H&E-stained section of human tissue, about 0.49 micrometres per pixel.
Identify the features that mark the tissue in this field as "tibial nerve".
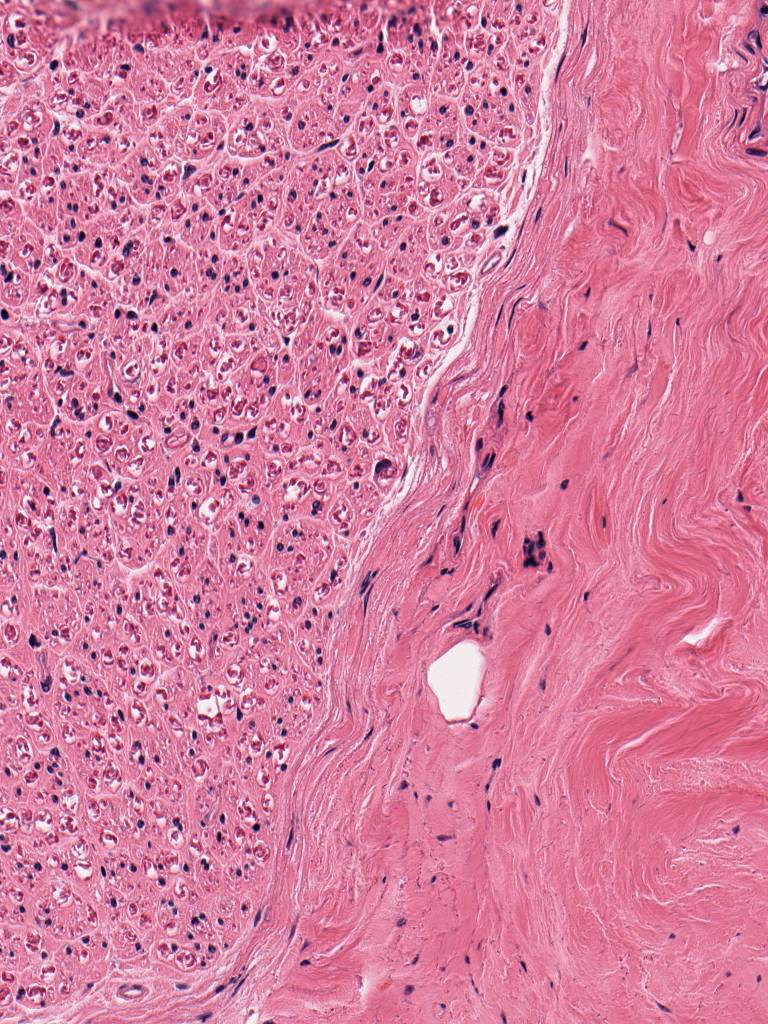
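The tissue in this field is tibial nerve.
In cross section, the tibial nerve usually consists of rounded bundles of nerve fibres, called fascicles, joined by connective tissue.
In keeping with that, a bundle here is edged by a thin layer of flattened cells with elongated nuclei, which follows its curved border from the top of the field down to the lower left, and connective tissue lies to its right. That connective tissue is made of wavy pink collagen bundles and contains only sparse, thin spindle-shaped nuclei. No fat cells are present anywhere in the field.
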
